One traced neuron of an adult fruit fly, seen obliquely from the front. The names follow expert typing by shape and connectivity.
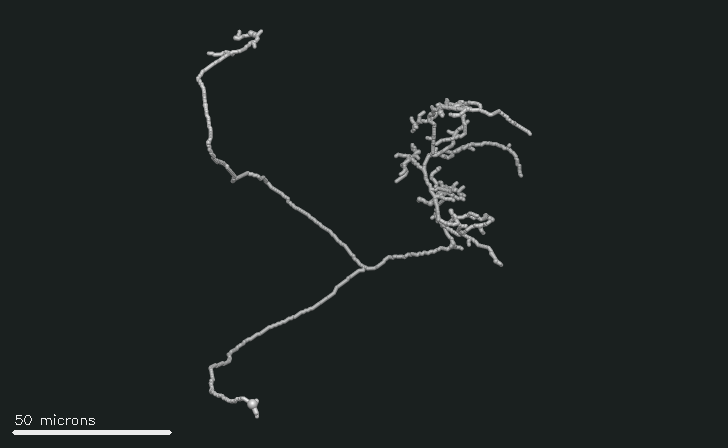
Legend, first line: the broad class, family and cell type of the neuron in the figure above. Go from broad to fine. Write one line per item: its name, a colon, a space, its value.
broad class: central-brain intrinsic neuron
family: hemilineage AOTUv2
cell type: LHAV7a1_a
